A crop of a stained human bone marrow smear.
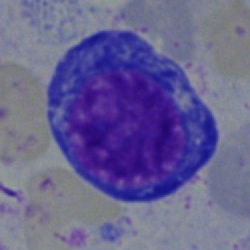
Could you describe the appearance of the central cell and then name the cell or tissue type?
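Quick look: the nucleus fills more than half of the cell, and its chromatin is clumped, with small pale spots scattered through it. A band of deep blue cytoplasm runs round the nucleus on all sides. That's a proerythroblast.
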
